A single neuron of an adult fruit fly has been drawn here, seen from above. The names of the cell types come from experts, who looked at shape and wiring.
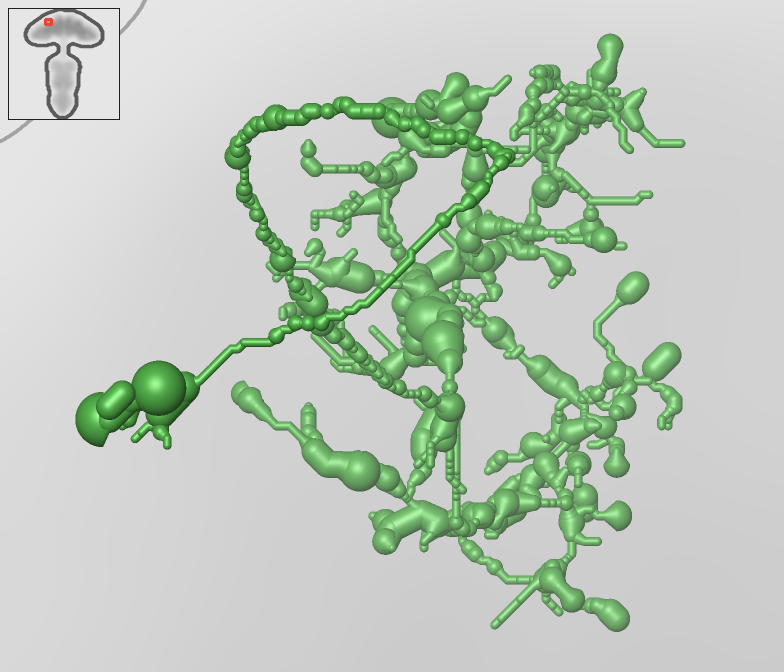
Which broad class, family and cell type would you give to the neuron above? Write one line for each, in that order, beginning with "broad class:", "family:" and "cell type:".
broad class: central-brain intrinsic neuron
family: hemilineage VLPl4_anterior
cell type: AVLP421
